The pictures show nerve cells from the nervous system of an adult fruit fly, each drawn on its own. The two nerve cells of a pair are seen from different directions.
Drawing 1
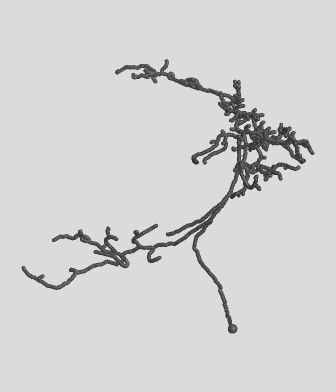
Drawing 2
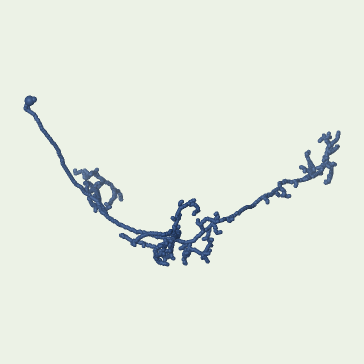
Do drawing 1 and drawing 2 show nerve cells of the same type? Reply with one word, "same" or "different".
same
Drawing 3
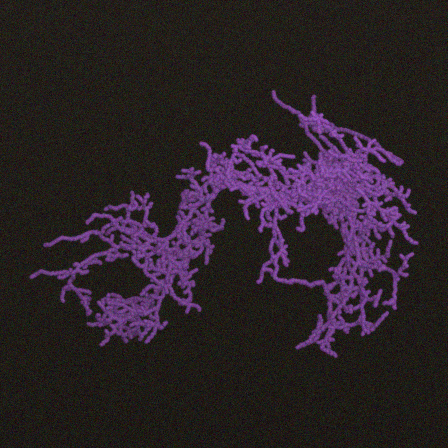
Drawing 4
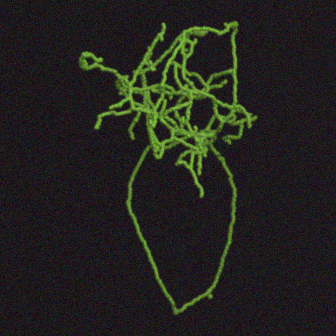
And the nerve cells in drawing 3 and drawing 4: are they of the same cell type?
different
